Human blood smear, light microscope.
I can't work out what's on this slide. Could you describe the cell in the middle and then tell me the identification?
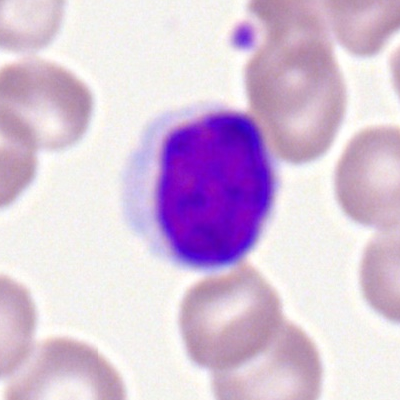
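Let's start with the nucleus: it fills most of the cell, and its chromatin is dense and deep purple. Now look at the cytoplasm, pale blue, forming a thin rim that is widest on the left side. What you're looking at is a lymphocyte.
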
